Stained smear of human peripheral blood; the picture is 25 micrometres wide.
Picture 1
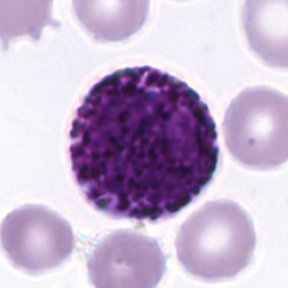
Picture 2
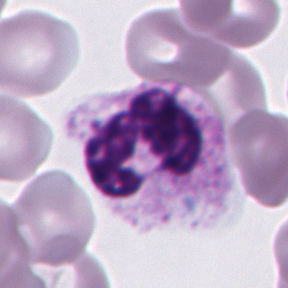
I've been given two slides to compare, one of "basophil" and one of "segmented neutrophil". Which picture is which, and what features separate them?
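Picture 1: basophil. Picture 2: segmented neutrophil. Granules, picture 1: coarse, dark purple, varying in size, packed right out to the cell edge. Granules, picture 2: fine, small, lilac-pink, scattered throughout plentiful pale pinkish-lilac cytoplasm.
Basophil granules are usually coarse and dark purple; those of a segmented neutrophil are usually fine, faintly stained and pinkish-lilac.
Nucleus, picture 1: granules lie over it and hide its outline. Nucleus, picture 2: lobes curve around a pale patch of cytoplasm near the cell centre; chromatin dense, staining dark purple.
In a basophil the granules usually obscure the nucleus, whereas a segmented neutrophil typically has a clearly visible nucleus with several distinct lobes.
Size, picture 1: about 14 micrometres across, about 2 times as wide as a red cell lying whole in the same picture.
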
